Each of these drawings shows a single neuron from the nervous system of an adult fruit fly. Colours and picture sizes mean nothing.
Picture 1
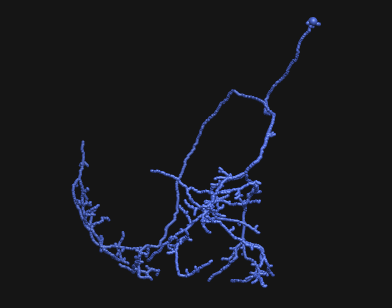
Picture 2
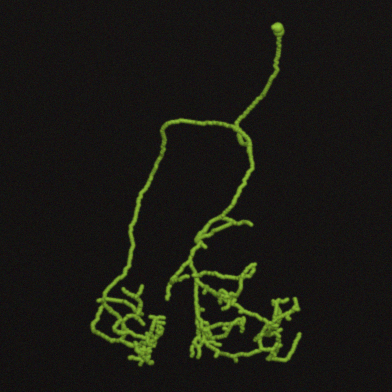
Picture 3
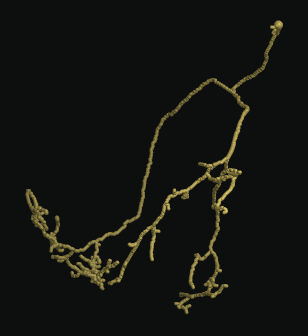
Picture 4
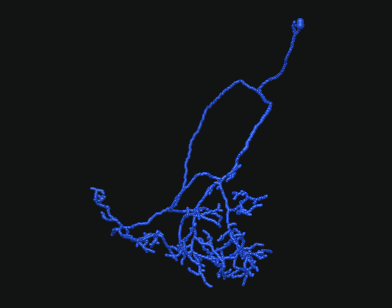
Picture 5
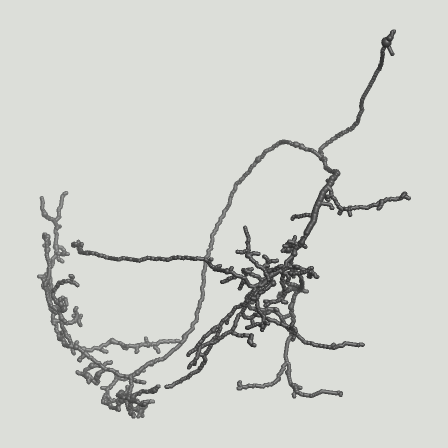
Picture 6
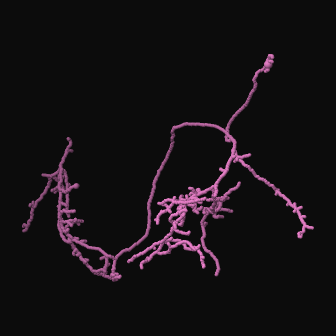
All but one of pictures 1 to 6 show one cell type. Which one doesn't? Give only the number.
2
